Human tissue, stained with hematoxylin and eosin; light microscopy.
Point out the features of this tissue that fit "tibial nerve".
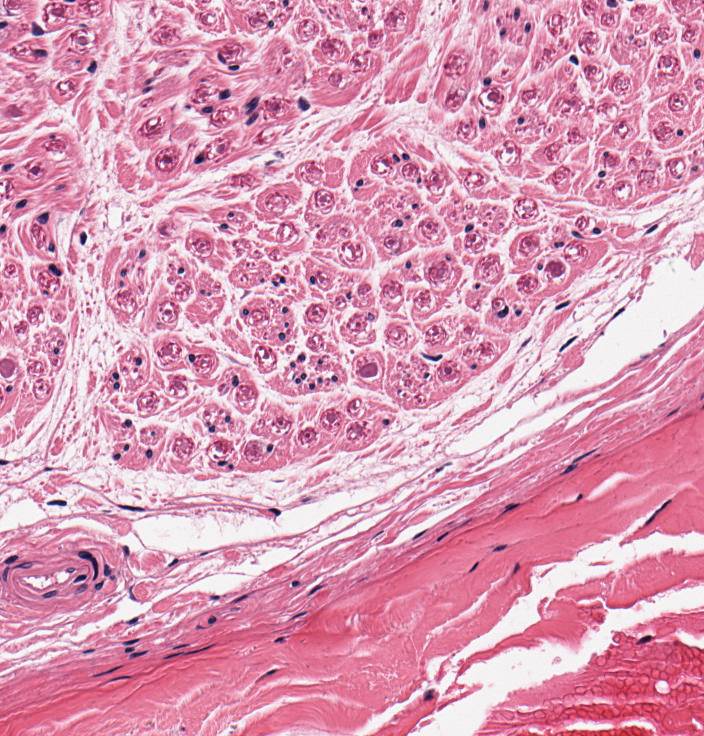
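The tissue is tibial nerve; its features follow in turn.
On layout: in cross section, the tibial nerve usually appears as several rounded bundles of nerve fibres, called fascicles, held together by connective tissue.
This agrees with the upper two-thirds of the field, filled by bundles of closely packed round profiles, while the lower third is a band of dense pink fibrous tissue. On the profiles themselves: most show a small central pink core surrounded by a pale clear ring.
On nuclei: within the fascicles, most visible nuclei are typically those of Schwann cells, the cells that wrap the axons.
In this field, small dark oval nuclei lie sparsely between the round profiles rather than inside them. On the lower band: it runs diagonally from lower left to upper right and contains flattened elongated nuclei.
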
